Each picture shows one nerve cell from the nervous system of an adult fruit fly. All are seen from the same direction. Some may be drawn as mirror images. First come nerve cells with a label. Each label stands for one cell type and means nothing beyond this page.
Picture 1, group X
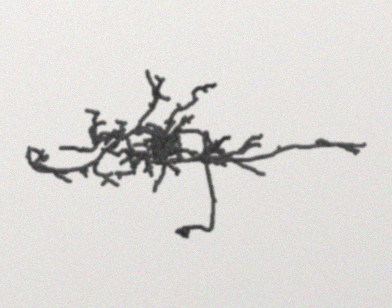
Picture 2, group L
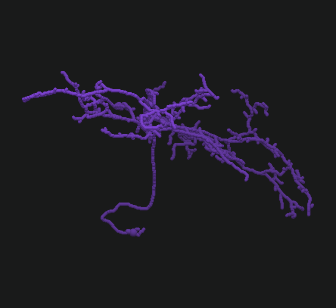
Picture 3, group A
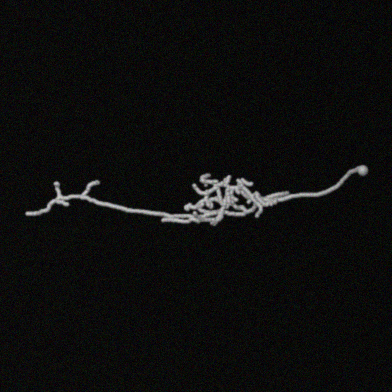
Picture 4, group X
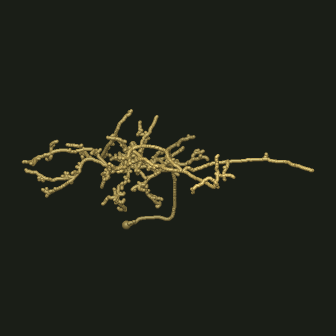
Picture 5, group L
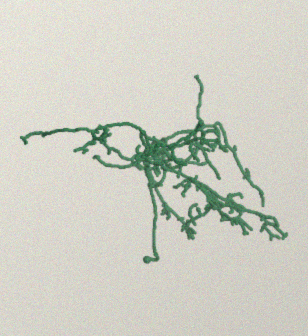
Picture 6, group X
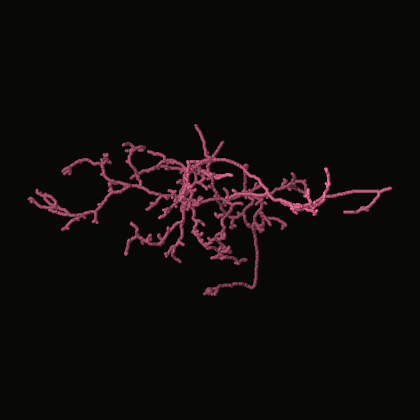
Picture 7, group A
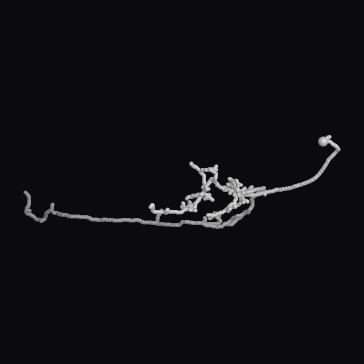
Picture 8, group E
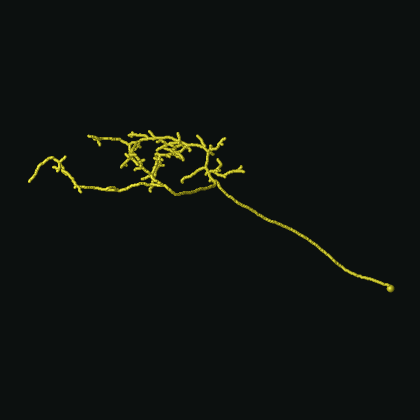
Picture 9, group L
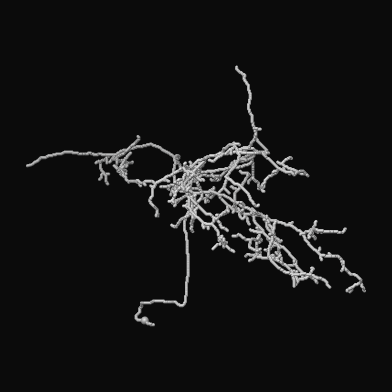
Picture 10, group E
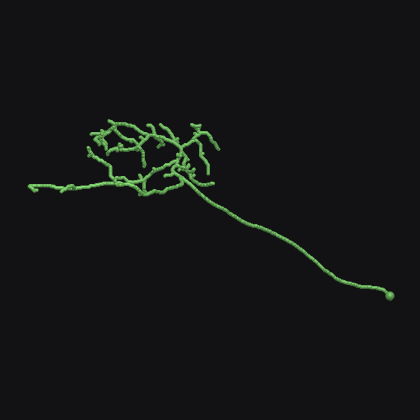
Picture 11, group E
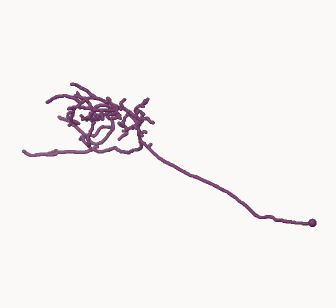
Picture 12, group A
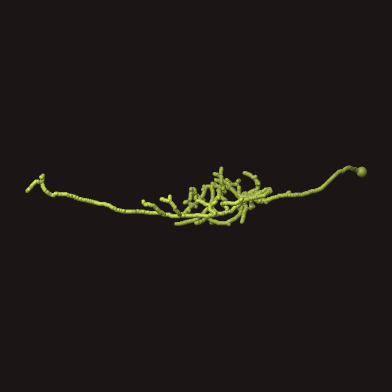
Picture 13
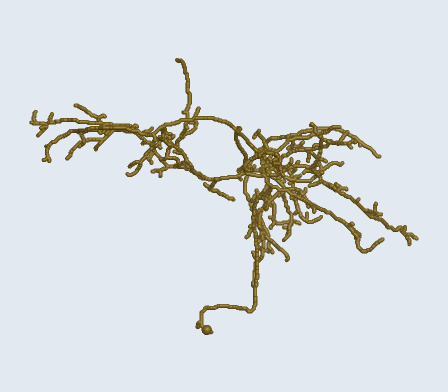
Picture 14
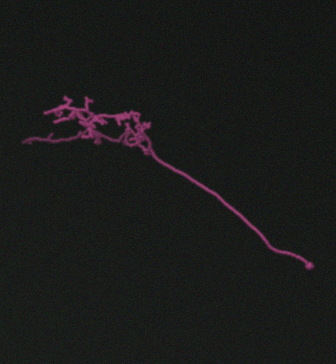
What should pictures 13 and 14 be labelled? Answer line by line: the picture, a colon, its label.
13: group L
14: group E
